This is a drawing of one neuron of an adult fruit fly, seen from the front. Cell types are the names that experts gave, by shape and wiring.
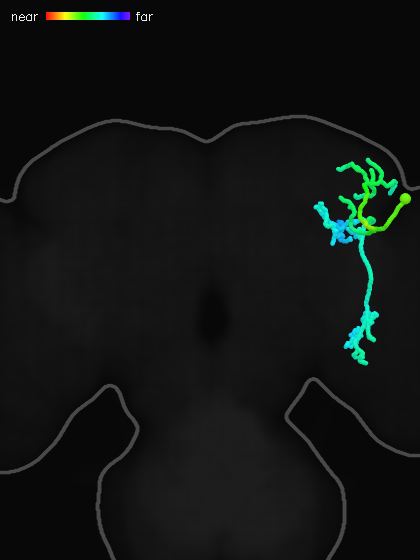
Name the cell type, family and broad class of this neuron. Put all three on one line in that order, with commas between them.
LoVP105, hemilineage SLPav1_medial, central-brain intrinsic neuron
